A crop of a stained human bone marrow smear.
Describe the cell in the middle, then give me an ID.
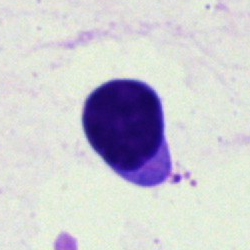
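Starting with the outline, it is smooth and tapers slightly toward the lower right. Moving to the nucleus, it fills most of the cell and leaves only a small amount of cytoplasm. Its chromatin is dark and dense, showing little internal detail, and no nucleoli are visible. Having checked each of these, the cell in the middle is a lymphocyte.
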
